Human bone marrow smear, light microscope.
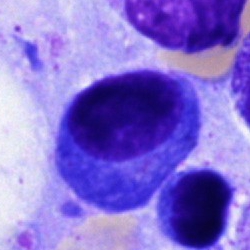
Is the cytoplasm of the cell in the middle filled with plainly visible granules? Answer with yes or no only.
No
